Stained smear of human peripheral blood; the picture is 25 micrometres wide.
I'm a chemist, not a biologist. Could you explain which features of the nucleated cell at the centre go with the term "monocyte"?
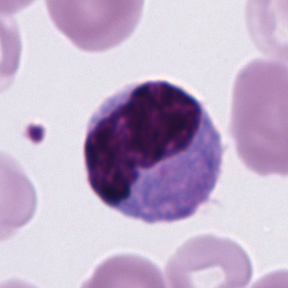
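First check, size: the cell is about 12 micrometres across.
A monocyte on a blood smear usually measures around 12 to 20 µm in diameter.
So the size goes with a monocyte, at the low end of that range. Second, granules: the pale greyish lilac-blue cytoplasm has a fine, dusty granularity without coarse granules.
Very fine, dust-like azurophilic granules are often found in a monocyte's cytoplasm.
This agrees too. Third, the nucleus: it is about 12 by 7 micrometres, lies toward the upper left and fills about 50% of the cell's area, its border with the cytoplasm running diagonally from upper right to lower left. Its chromatin is dark purple and irregularly clumped, with paler streaks between the clumps.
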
